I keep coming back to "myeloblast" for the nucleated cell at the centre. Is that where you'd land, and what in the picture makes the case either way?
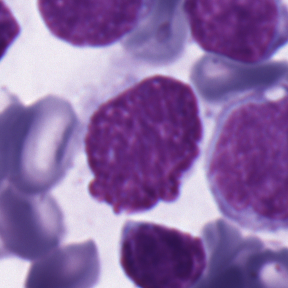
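Taking the nucleus first: a single unlobed mass filling almost the whole cell goes with myeloblast, whose nucleus is usually round to oval, rather than with monocyte, whose nucleus is usually folded or kidney-shaped. No distinct rim of cytoplasm shows; that suits the narrow rim usual in a myeloblast and speaks against the abundant grey-blue cytoplasm of a monocyte. No vacuoles are visible either, again against monocyte, whose cytoplasm frequently holds small clear ones. The roughly round, knobbly edge with small bumps below and the deep reddish purple nucleus I simply note. Myeloblast fits.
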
